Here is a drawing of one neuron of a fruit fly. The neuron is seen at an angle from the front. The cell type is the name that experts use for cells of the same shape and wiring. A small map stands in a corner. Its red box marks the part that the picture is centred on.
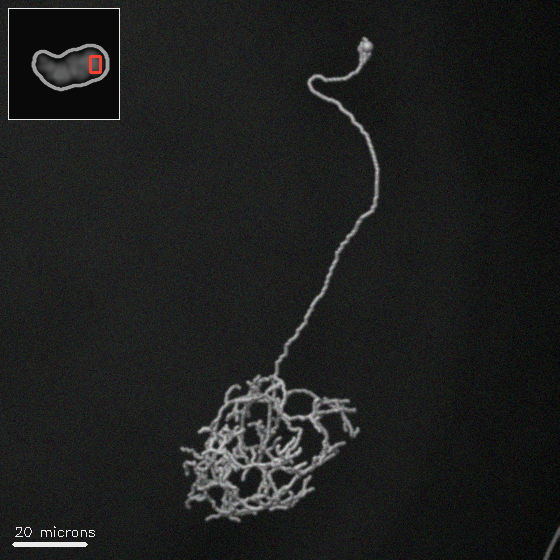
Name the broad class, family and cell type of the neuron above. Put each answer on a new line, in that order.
central-brain intrinsic neuron
hemilineage VLPl4_anterior
CB1417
